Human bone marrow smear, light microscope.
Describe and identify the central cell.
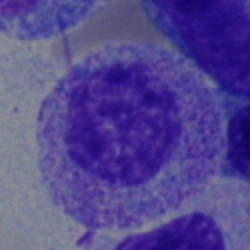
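Look first at where the nucleus sits: near the centre, with cytoplasm on every side. That cytoplasm forms a broad rim around it. Now follow the many fine purple granules scattered all through the cytoplasm, and notice that between them the cytoplasm is pale greyish-blue. This cell is a myelocyte.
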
